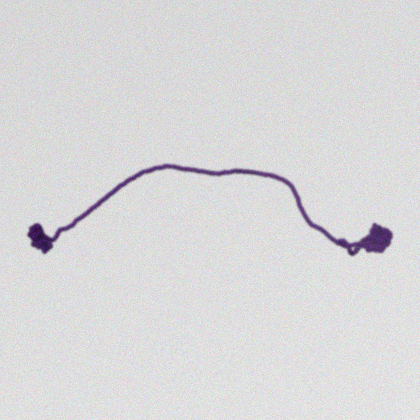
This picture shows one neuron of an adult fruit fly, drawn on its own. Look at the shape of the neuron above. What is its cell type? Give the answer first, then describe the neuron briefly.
The cell type is TuTuB_a. Its broad class is central-brain intrinsic neuron. In this view it is more than twice as wide as it is tall.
